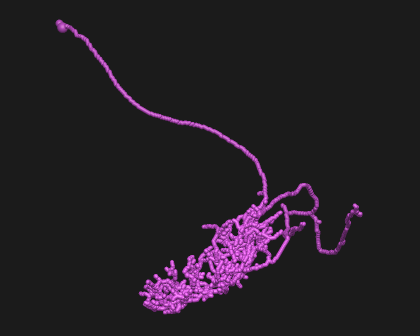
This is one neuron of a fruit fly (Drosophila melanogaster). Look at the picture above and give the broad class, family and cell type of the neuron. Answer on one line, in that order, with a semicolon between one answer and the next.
nerve-cord intrinsic neuron; hemilineage 23B; IN23B025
